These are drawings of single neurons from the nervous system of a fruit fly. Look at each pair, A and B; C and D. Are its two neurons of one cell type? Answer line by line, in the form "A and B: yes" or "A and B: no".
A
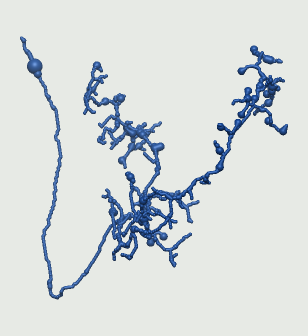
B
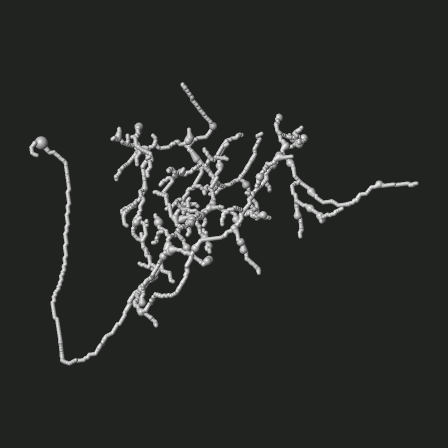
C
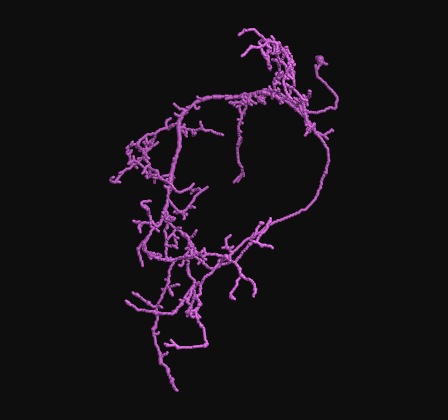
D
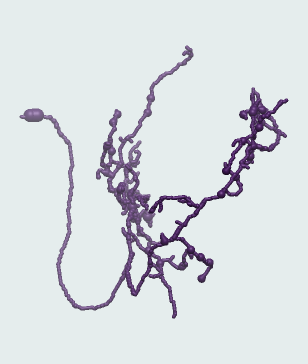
A and B: yes
C and D: no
